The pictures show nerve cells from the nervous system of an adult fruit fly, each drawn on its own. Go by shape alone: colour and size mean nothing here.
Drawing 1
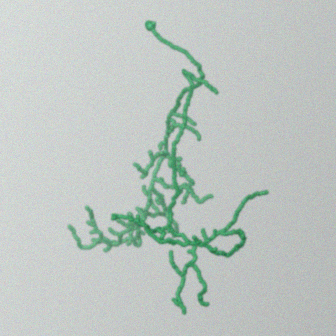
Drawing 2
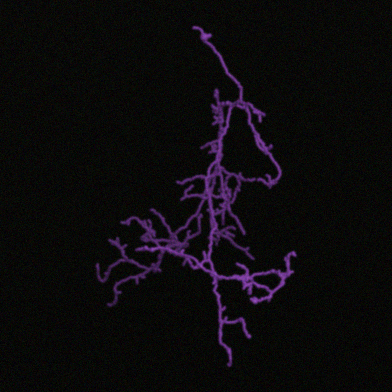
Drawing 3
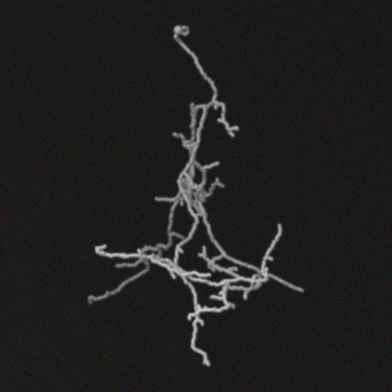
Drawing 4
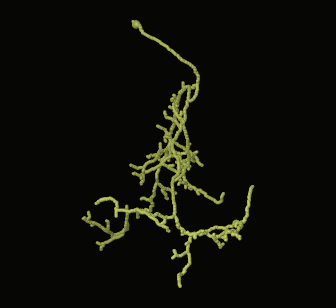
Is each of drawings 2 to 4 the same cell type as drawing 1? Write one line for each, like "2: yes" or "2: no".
2: yes
3: yes
4: yes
